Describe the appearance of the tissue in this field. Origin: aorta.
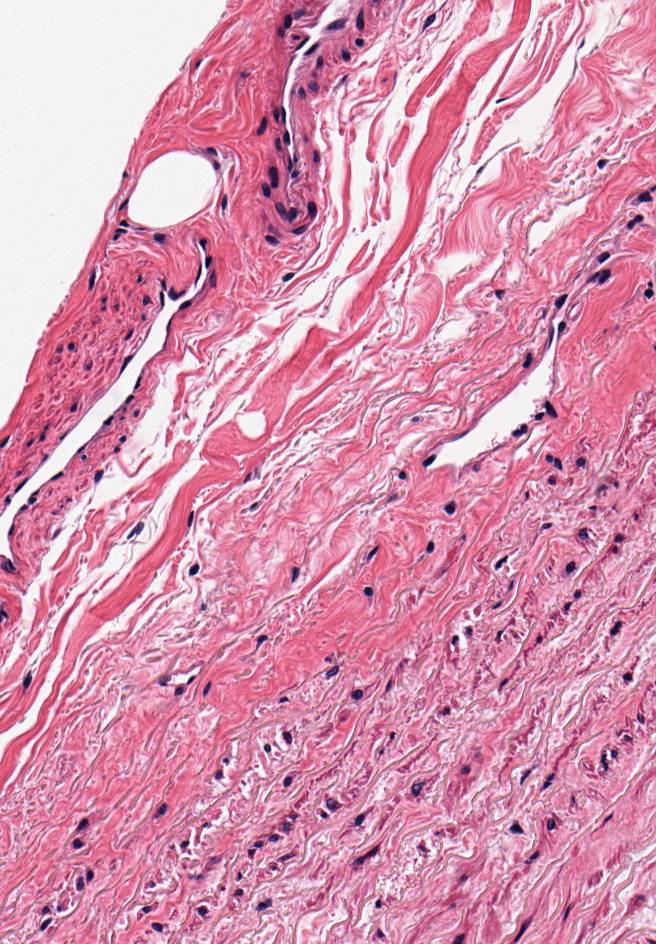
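Fibres, and the spaces between them, run diagonally across the field from lower left to upper right. The collagen bundles stain bright pink and take a wavy course. Between the fibres lie small, dark, elongated nuclei. These are more crowded in the lower right part of the field than in the central band of pink bundles.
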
